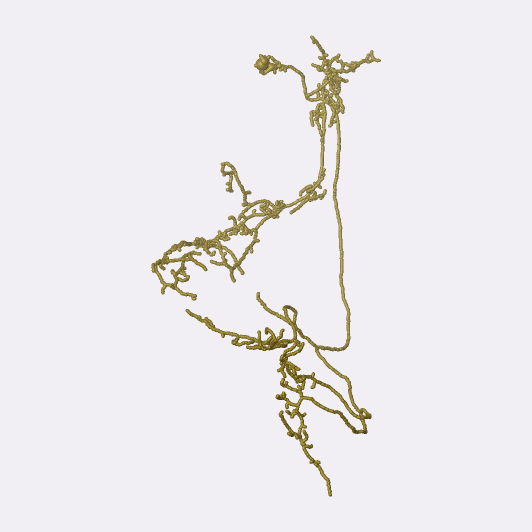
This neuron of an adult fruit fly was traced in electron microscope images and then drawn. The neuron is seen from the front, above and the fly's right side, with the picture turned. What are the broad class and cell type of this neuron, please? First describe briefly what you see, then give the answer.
The cell body is at the top of the picture. The picture shows dozens of branch ends. Its broad class is visual projection neuron. Its cell type is 5thsLNv_LNd6.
